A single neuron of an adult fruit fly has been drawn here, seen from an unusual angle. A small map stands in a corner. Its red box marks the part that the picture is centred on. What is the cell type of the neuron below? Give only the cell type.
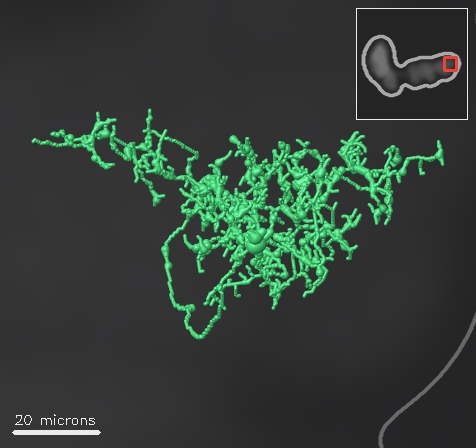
IN01A051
